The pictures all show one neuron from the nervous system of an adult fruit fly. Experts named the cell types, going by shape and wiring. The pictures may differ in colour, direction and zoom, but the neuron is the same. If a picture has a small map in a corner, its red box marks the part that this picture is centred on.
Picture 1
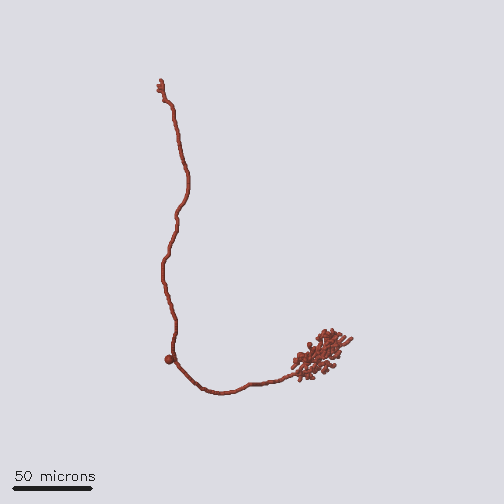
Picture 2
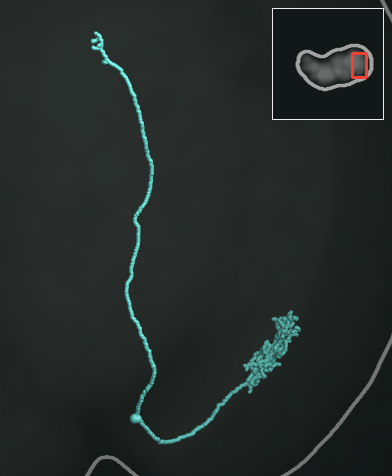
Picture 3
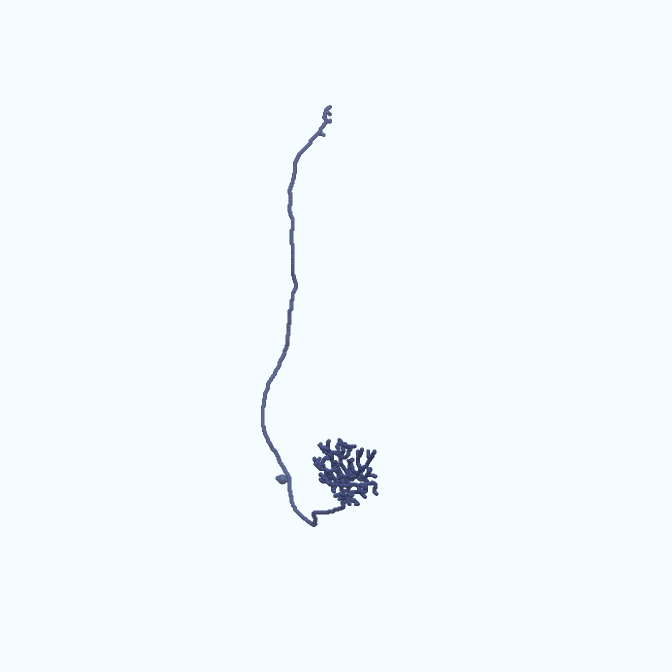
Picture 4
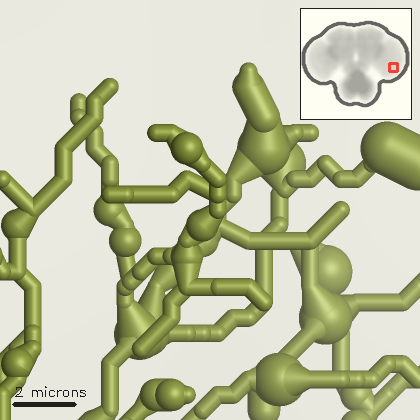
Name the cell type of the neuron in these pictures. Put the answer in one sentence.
The cell type is MeVP2.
